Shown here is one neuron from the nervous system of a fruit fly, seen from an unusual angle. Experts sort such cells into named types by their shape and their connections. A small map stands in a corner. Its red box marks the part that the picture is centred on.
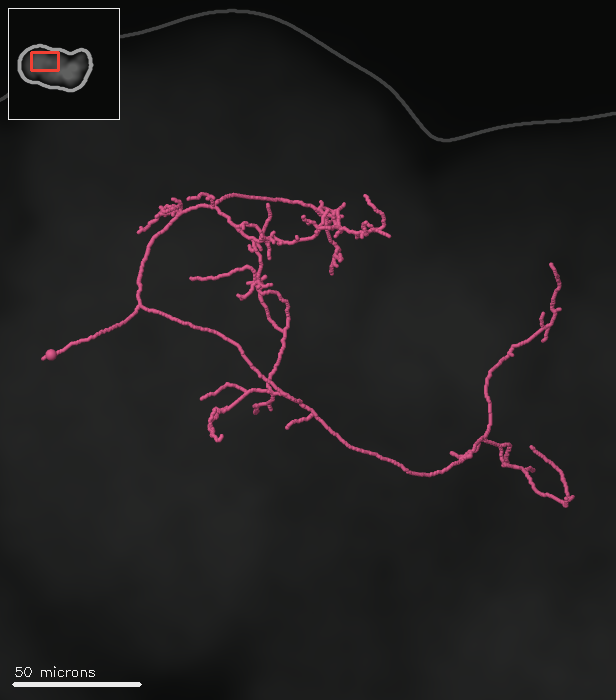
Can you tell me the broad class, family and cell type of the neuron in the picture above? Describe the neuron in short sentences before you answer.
Its cell body lies on the left of the picture. By the scale bar it is about 200 microns wide in this view. The picture shows dozens of branch ends. Its broad class is central-brain intrinsic neuron. The family is hemilineage AOTUv4_dorsal. Its cell type is SMP008.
